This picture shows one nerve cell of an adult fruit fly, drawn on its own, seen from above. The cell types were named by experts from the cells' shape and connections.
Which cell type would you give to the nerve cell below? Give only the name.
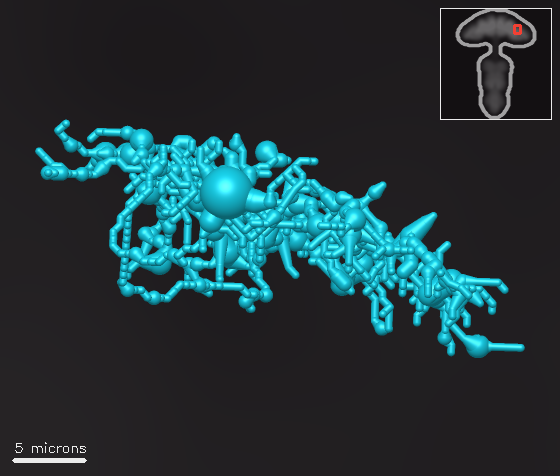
Pm5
